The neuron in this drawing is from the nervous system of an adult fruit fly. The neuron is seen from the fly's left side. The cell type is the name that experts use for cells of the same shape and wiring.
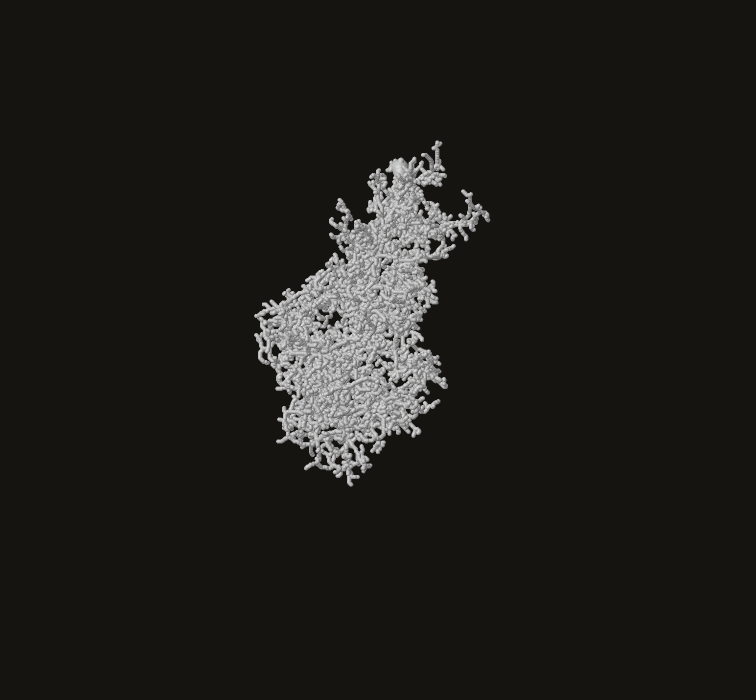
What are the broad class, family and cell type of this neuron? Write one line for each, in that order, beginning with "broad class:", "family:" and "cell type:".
broad class: central-brain intrinsic neuron
family: LHAD
cell type: LHAD1g1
